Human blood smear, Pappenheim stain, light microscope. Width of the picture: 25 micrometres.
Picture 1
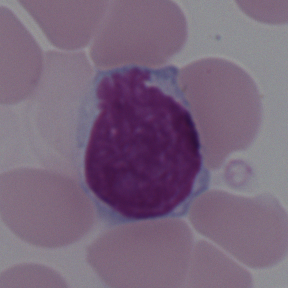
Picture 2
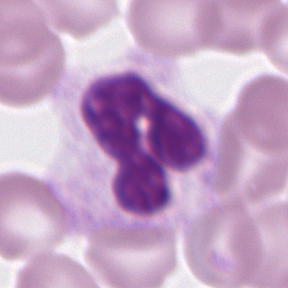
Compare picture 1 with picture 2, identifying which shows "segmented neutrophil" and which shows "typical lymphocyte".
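The typical lymphocyte is shown in picture 1 and the segmented neutrophil in picture 2. The typical lymphocyte's nucleus measures about 13 by 10 micrometres and fills about 80% of the cell's area.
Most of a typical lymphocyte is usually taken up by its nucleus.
In the segmented neutrophil, by contrast, a wide rim of pale pinkish-lilac cytoplasm surrounds the nucleus. The lymphocyte's cytoplasm is pale greyish blue, with no granules or vacuoles, while the neutrophil's holds fine, faint lilac granules that leave the nucleus uncovered.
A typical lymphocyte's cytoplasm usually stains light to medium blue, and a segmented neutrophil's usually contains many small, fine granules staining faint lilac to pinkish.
Chromatin is dark purple and coarsely clumped in both cells; no nucleoli are seen in the segmented neutrophil. The outlines differ: angular and flattened where red cells press against the lymphocyte, roughly round and faintly marked against the background in the neutrophil.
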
